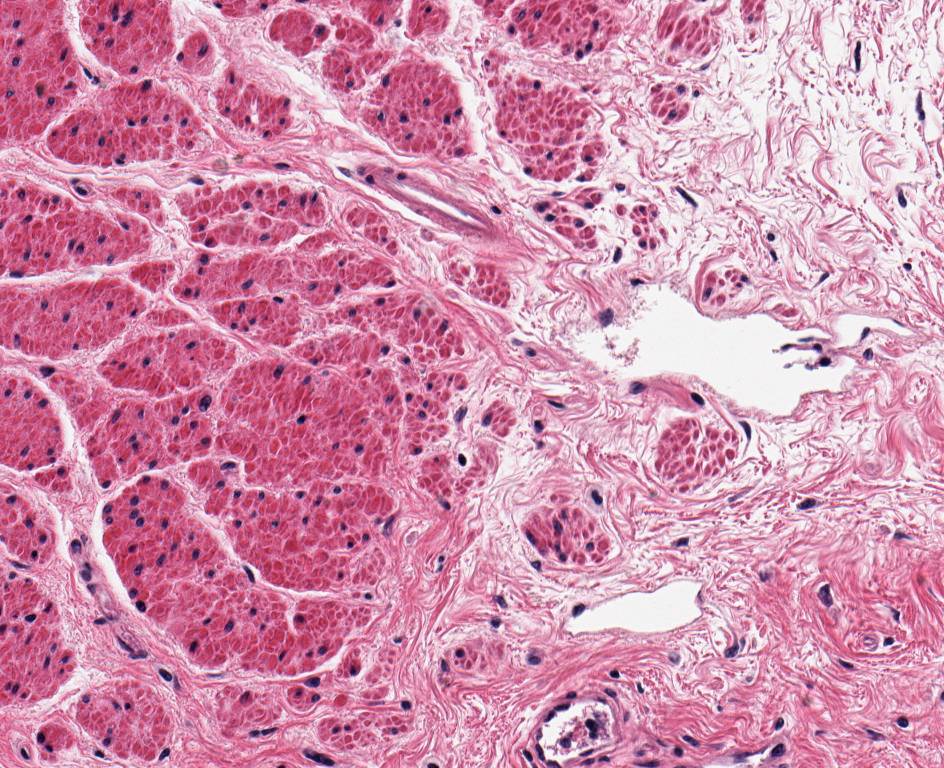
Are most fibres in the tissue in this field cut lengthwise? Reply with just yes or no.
No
